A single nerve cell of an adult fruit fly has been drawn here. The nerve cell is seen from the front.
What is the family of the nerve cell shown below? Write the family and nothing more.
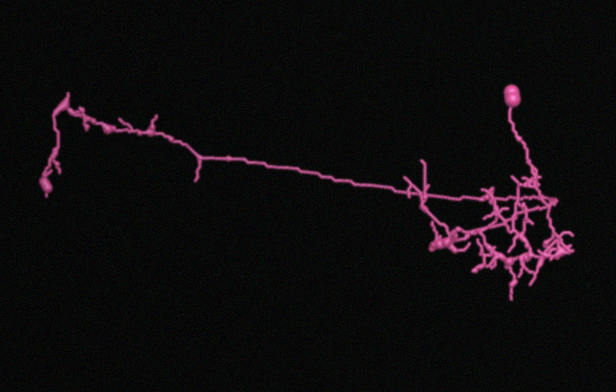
Tm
